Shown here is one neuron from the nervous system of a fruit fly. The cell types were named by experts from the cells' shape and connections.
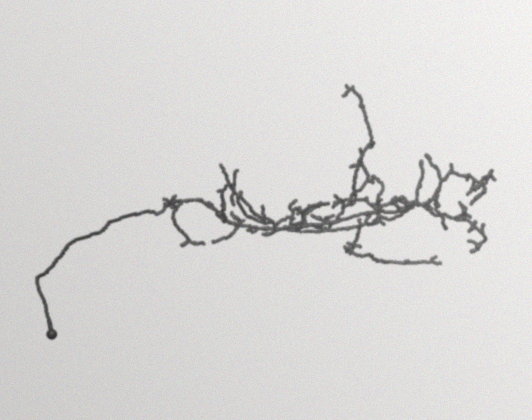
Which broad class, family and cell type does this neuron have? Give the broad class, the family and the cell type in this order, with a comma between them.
nerve-cord intrinsic neuron, hemilineage 03B, IN03B063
